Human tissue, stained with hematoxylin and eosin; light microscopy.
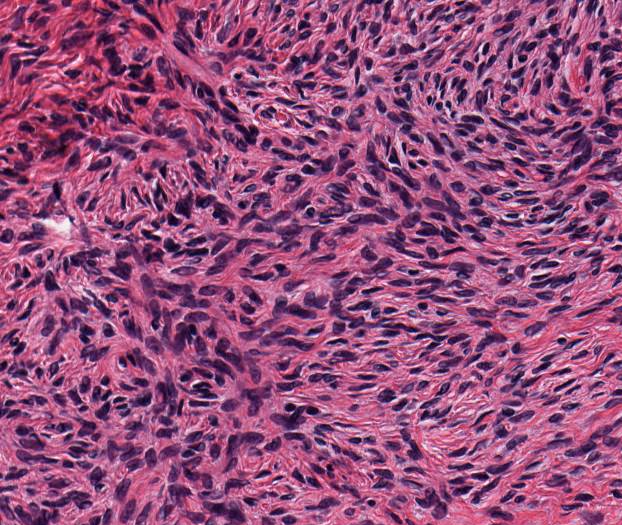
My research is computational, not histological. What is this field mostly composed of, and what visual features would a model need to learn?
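This is ovarian cortex. Point one: a dense, crowded sheet of spindle-shaped cells fills the field, with no organised units. Point two: short bundles of these cells cross one another in different directions.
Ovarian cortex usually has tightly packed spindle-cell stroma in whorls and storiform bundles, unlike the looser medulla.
Point three: the nuclei are elongated to oval and dark.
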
